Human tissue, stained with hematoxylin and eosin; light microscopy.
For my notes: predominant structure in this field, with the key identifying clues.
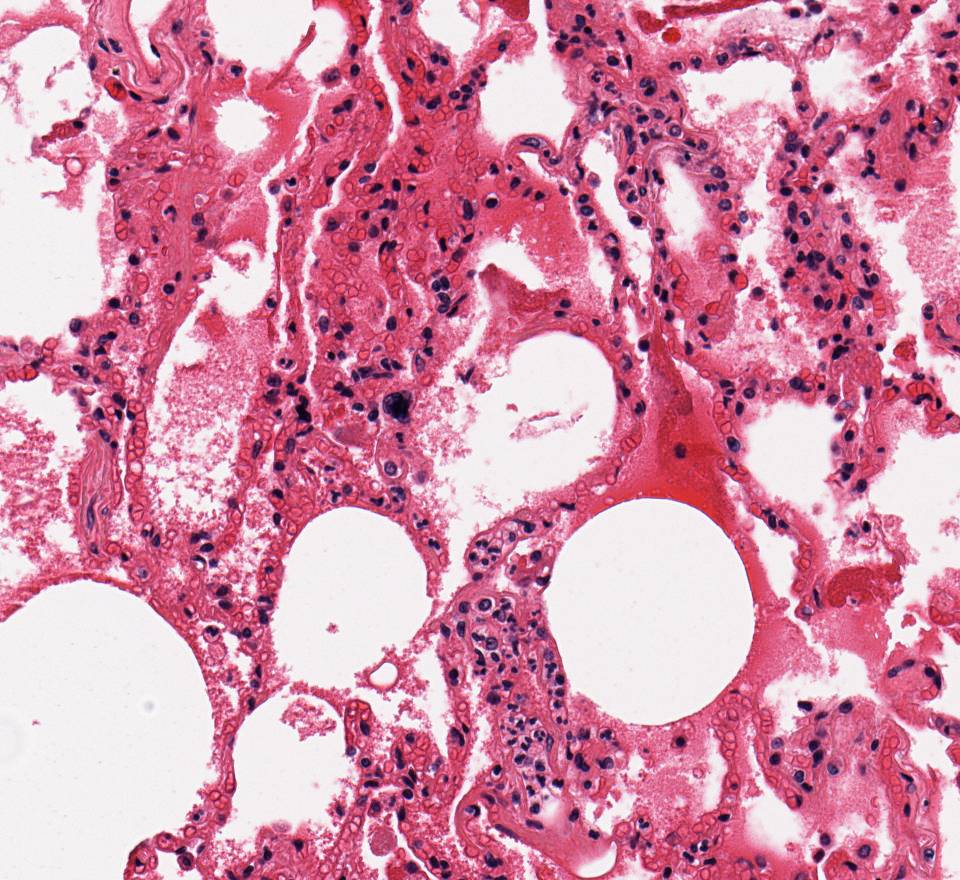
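This is alveolus. Thin, branching septa divide the whole field into many irregular spaces.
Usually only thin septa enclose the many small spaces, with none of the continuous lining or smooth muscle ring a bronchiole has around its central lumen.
The capillaries within the septa are crowded with red blood cells.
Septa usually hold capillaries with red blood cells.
The septa also carry many small, dark, round to oval nuclei with little cytoplasm around them. Many of the spaces are partly filled with a pale pink, finely granular material.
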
